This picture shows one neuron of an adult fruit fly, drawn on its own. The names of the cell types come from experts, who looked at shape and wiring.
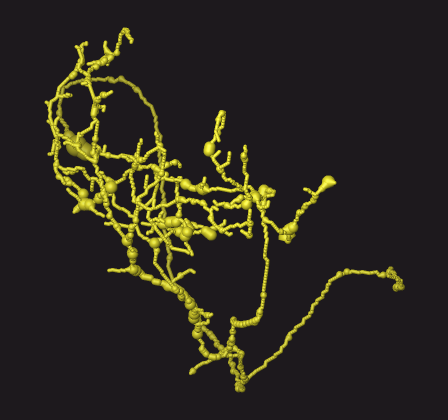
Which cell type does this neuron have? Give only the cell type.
CB4086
